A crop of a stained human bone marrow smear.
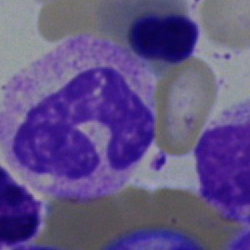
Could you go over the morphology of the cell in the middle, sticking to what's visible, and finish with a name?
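A thick, curved band of nucleus wraps around a pale central space. The cell outline is roughly round and smooth. The chromatin is dark purple and coarsely clumped, broken by lighter patches. Fine violet granules lie scattered throughout the cytoplasm. This cell is a band neutrophil.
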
